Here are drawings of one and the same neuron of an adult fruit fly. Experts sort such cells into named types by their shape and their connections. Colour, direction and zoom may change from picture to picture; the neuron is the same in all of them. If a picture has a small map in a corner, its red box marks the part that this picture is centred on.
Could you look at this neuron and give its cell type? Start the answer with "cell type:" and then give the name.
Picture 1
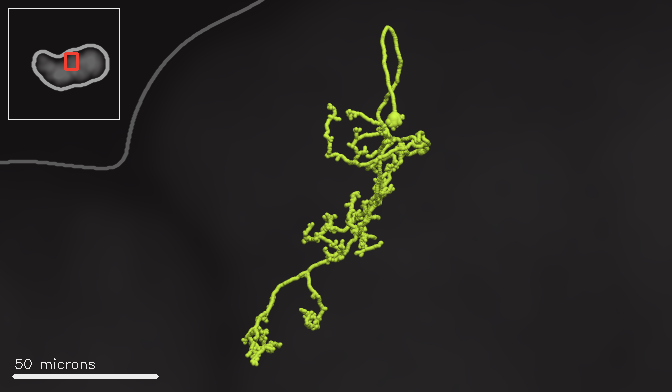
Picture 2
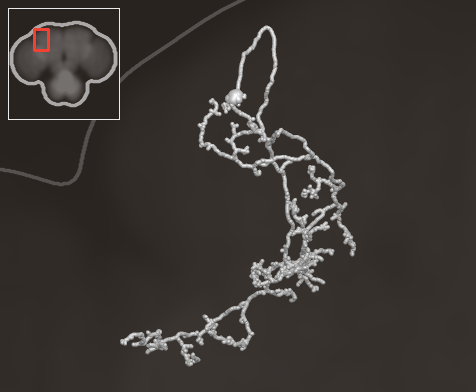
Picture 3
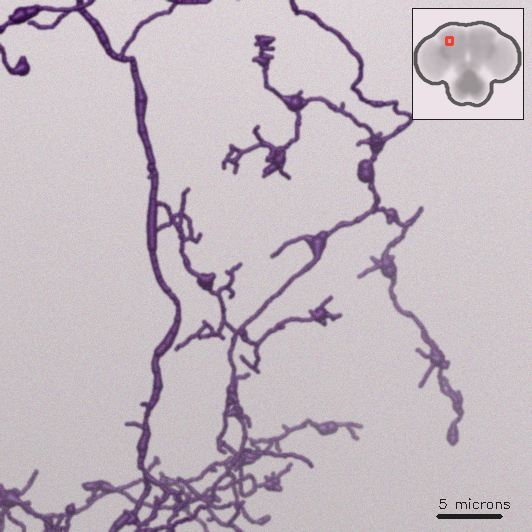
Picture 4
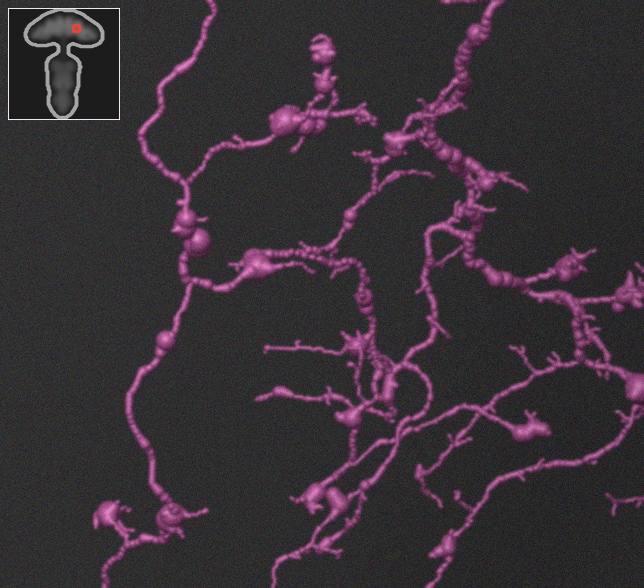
cell type: CB3496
